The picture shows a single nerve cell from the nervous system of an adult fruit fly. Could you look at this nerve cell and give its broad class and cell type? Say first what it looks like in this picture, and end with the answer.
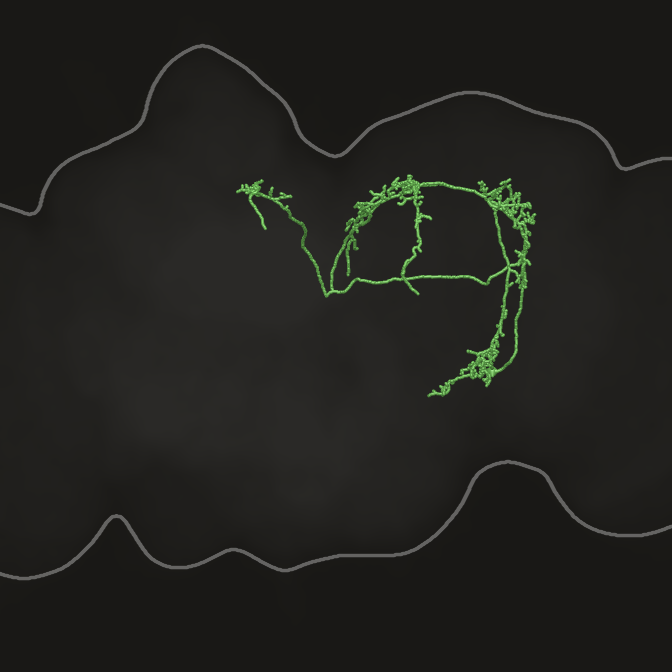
As drawn here it is wider than it is tall. It is a central-brain intrinsic neuron. It is of cell type ATL041.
